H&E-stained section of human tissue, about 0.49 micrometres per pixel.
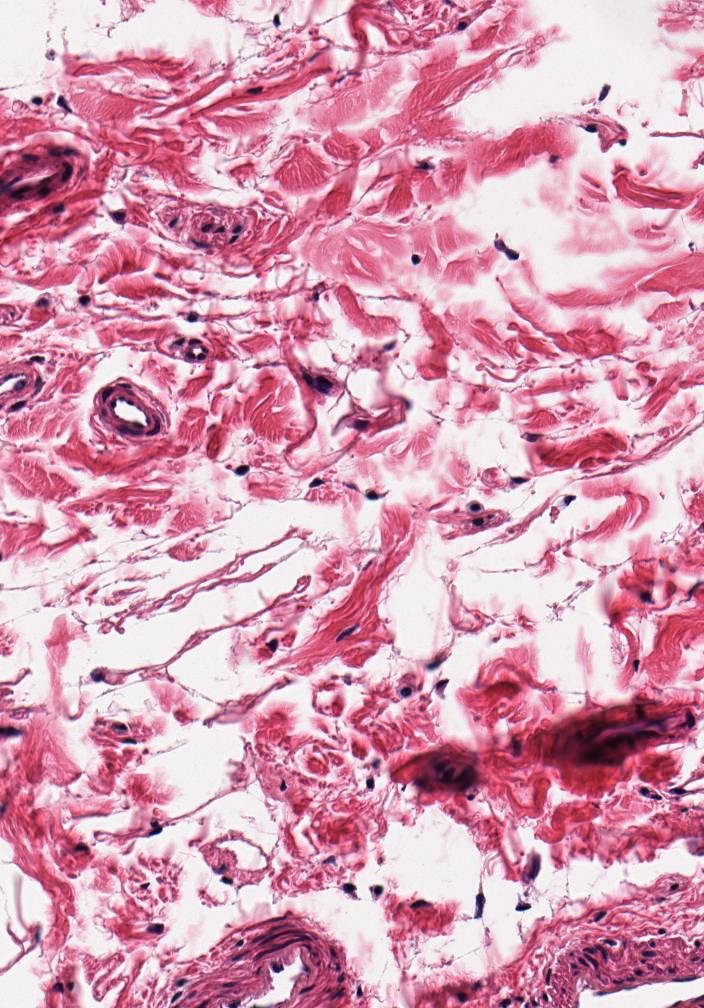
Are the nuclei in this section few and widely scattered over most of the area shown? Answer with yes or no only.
Yes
